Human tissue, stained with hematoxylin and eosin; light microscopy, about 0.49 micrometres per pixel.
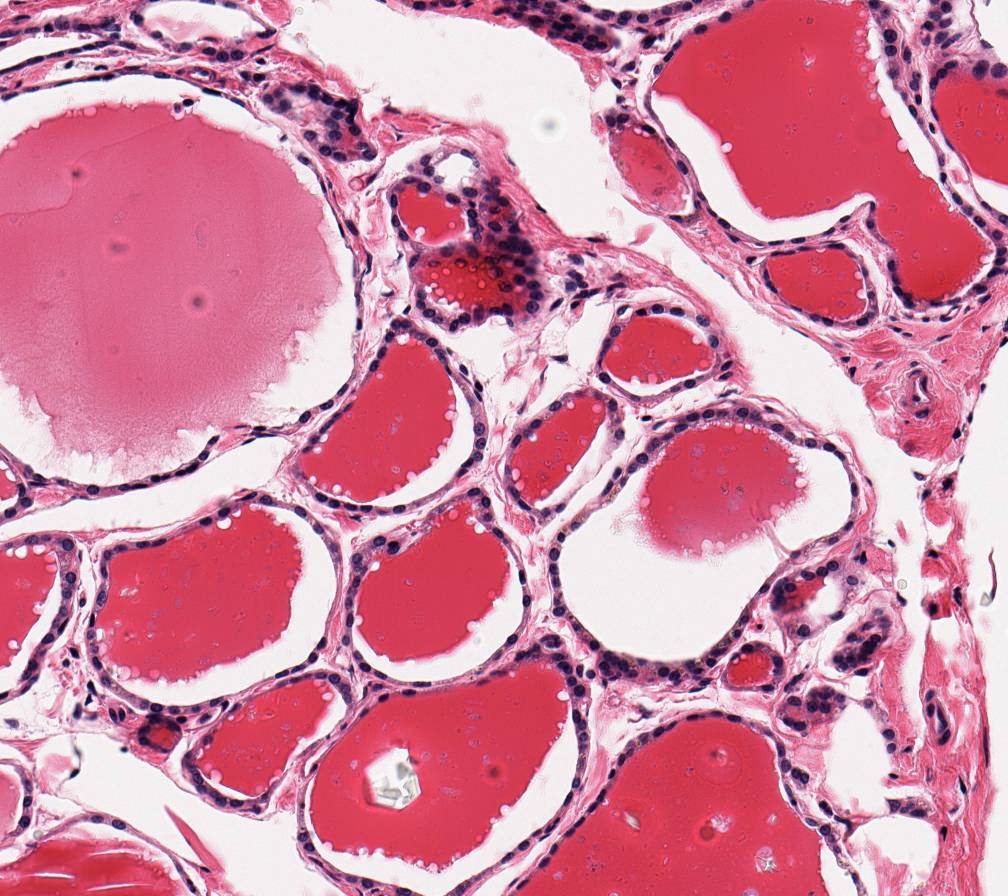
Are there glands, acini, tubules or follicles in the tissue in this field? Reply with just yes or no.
Yes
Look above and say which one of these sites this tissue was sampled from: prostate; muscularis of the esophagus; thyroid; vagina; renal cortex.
thyroid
